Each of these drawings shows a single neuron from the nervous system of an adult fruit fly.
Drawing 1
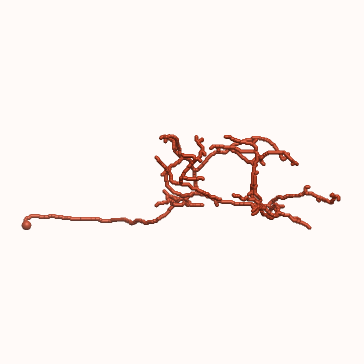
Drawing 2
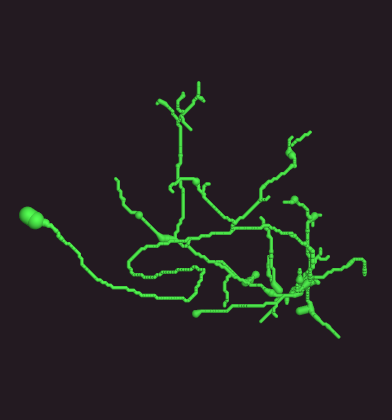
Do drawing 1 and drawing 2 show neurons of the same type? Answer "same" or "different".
different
